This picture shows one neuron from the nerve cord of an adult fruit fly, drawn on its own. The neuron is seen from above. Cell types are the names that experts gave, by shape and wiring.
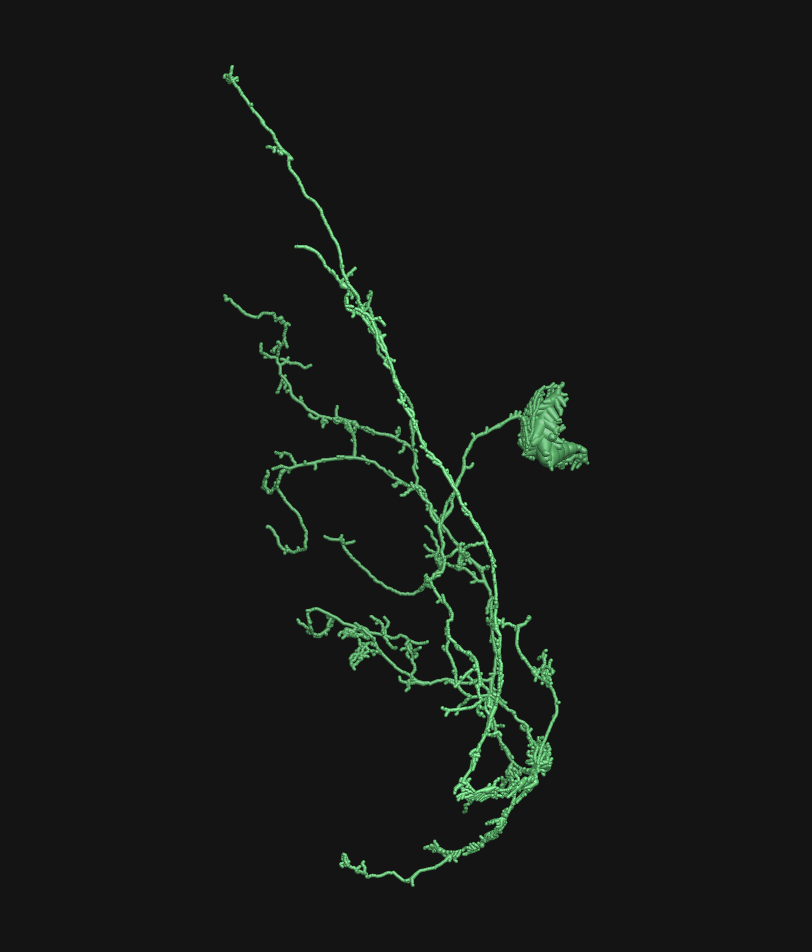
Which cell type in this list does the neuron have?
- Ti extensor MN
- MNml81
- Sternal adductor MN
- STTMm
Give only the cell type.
Sternal adductor MN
